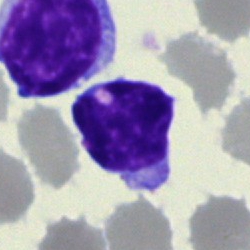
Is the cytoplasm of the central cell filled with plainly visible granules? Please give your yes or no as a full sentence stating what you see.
No, the cytoplasm of this cell holds no visible granules.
